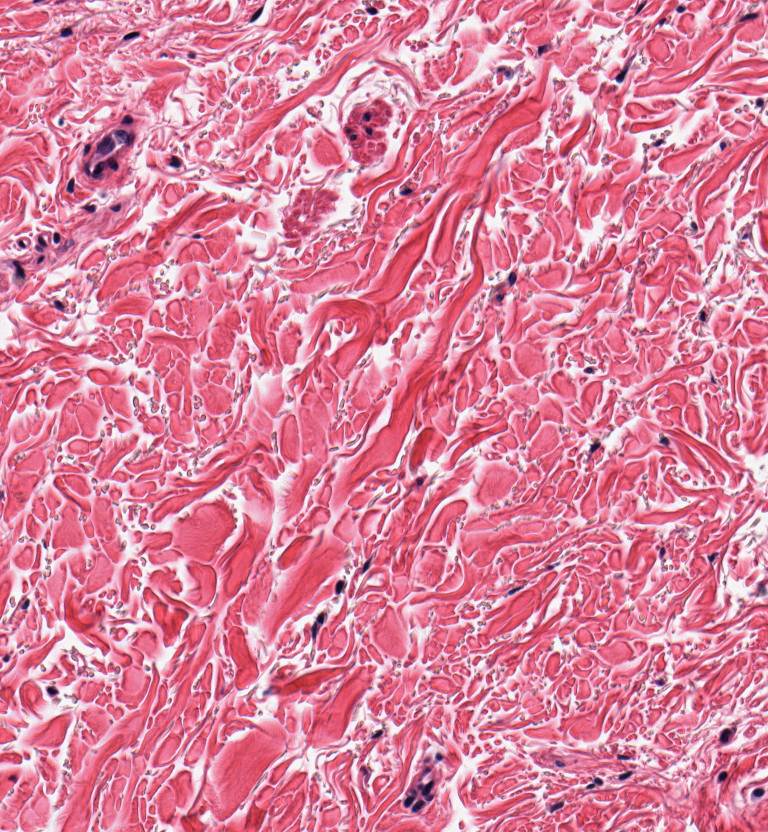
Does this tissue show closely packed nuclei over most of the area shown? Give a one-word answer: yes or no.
No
